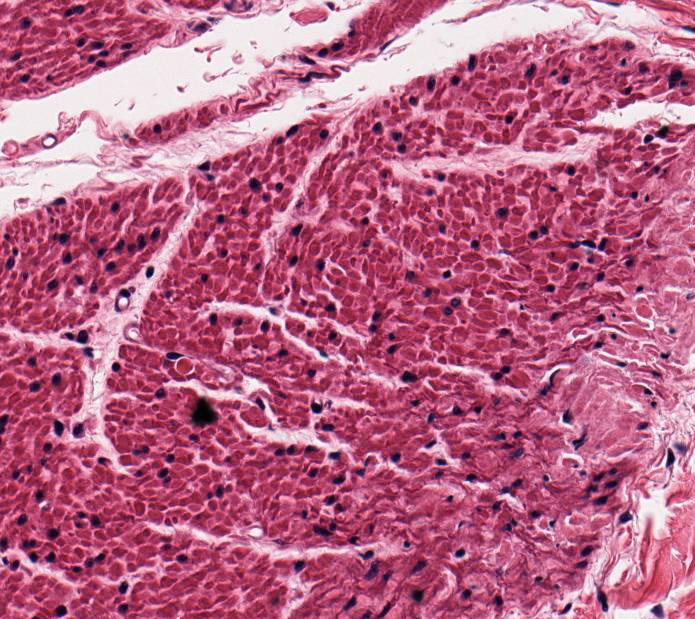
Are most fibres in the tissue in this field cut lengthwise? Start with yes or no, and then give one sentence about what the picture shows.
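No. Most of the field is filled by densely packed small, polygonal, eosinophilic cell profiles cut in cross-section.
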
